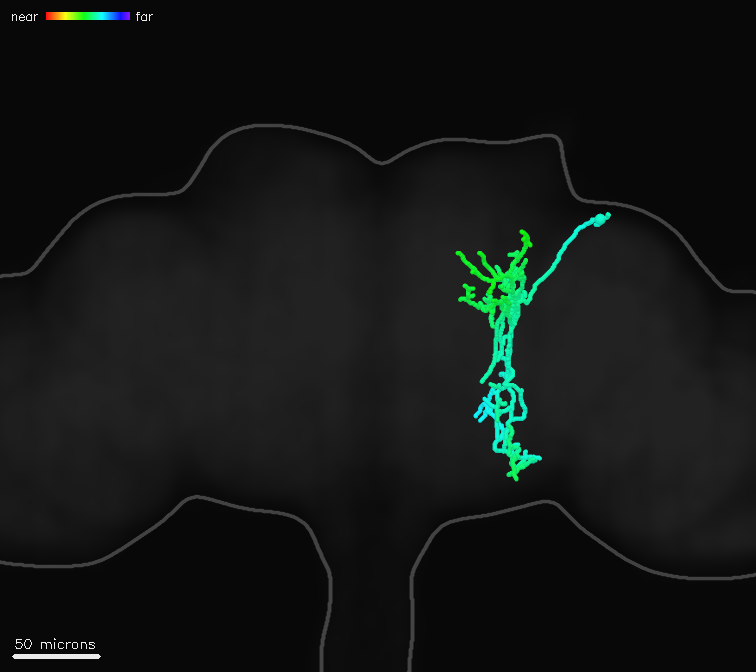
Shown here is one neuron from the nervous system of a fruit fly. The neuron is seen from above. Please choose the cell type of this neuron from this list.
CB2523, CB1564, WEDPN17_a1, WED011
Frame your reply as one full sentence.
It is to cell type WED011 that the neuron belongs.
